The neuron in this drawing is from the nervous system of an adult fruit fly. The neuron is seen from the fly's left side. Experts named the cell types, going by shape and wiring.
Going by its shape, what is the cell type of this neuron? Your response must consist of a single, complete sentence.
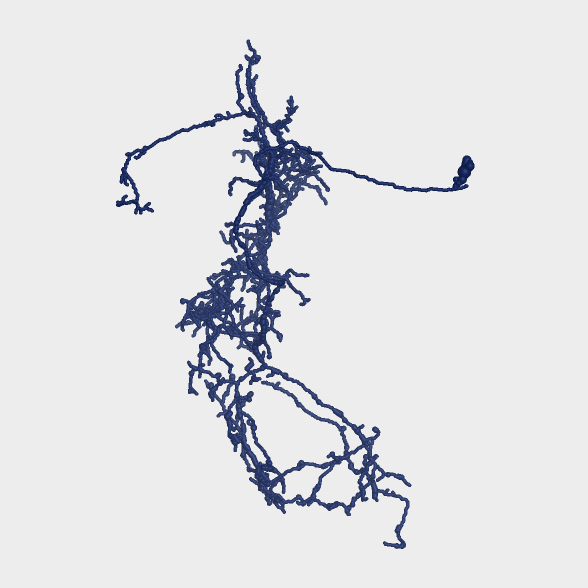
It is CL264 that names the cell type of this neuron.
